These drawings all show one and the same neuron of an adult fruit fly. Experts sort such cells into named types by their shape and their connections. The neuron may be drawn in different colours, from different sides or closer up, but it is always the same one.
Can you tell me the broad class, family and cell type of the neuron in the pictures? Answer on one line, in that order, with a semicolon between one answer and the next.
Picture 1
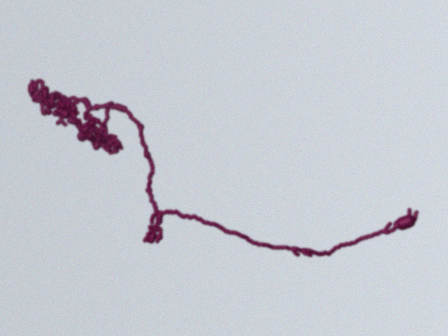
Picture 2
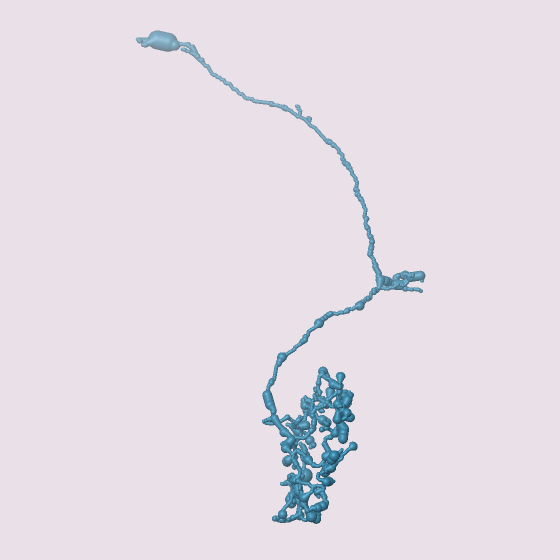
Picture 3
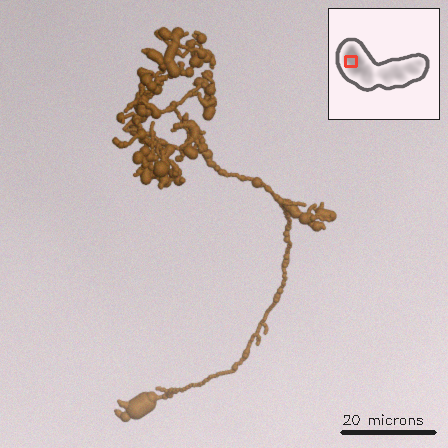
central-brain intrinsic neuron; hemilineage EBa1; ER3d_b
